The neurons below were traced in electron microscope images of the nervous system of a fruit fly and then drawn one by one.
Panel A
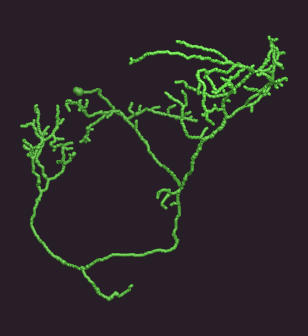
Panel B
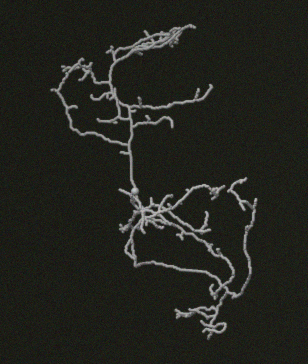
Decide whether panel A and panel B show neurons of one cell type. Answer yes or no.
yes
